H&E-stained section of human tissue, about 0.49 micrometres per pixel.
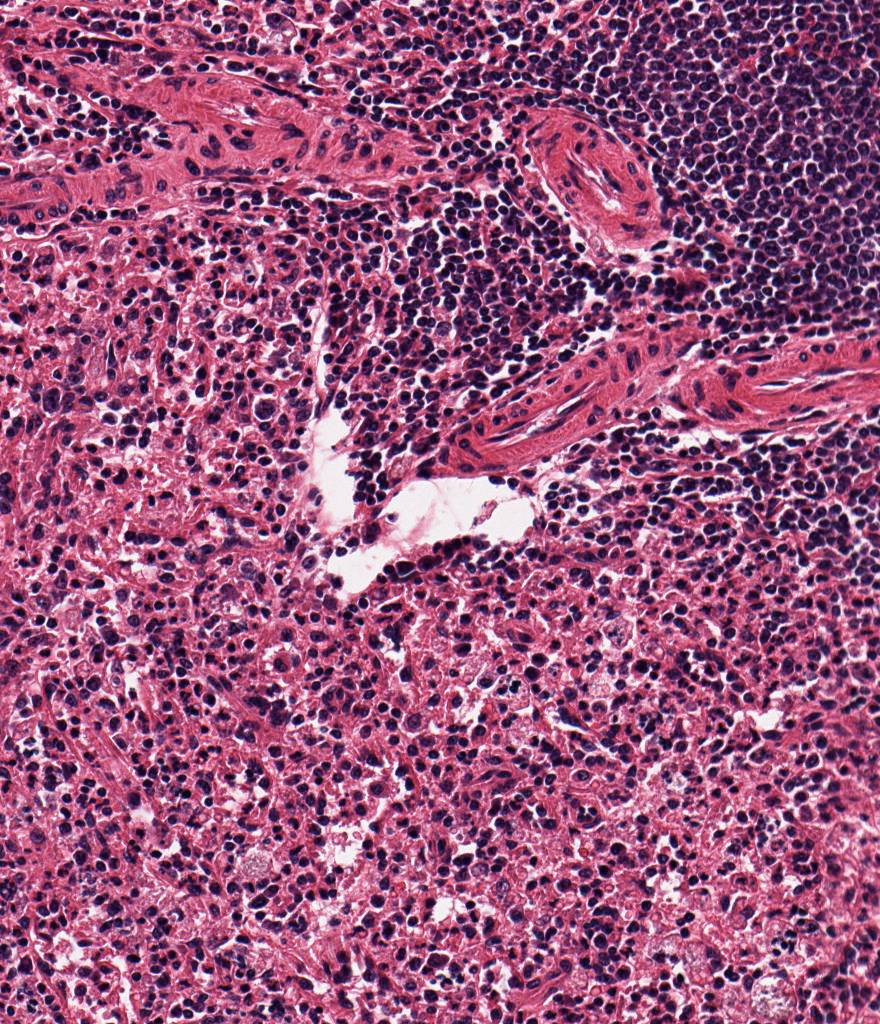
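Spleen: top right is a dense, dark blue zone of small lymphocytes, round dark nuclei and hardly any cytoplasm. The looser, pinker zone over the left and bottom is mixed, many larger cells with paler nuclei and more pink cytoplasm among small dark lymphocytes. Lower down, a few rounded cells with pale, finely granular cytoplasm are scattered about.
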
